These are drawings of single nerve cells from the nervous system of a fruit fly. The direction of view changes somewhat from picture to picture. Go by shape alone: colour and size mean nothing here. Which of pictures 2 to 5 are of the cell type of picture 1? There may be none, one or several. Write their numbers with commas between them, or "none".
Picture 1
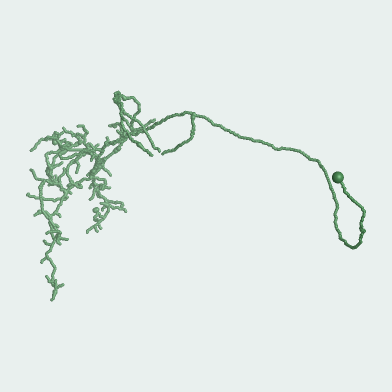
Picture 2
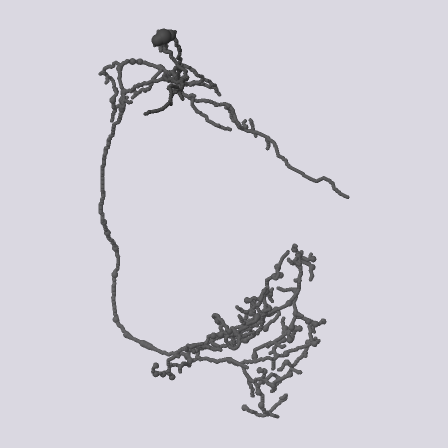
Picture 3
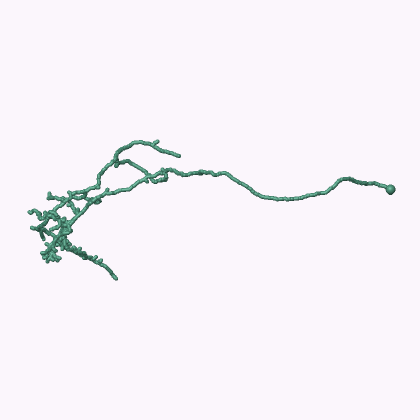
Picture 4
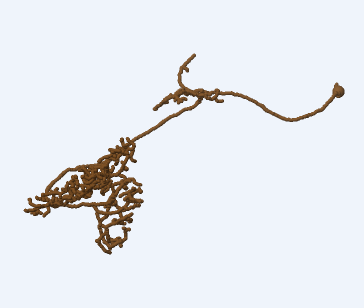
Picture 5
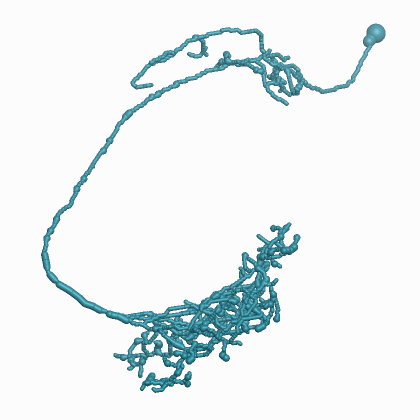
3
